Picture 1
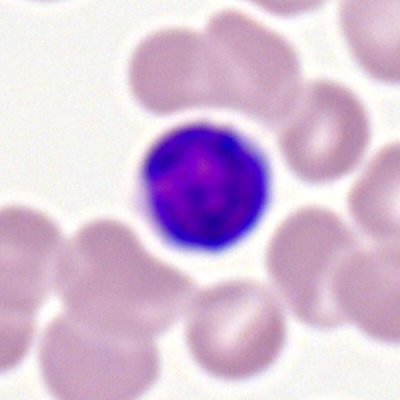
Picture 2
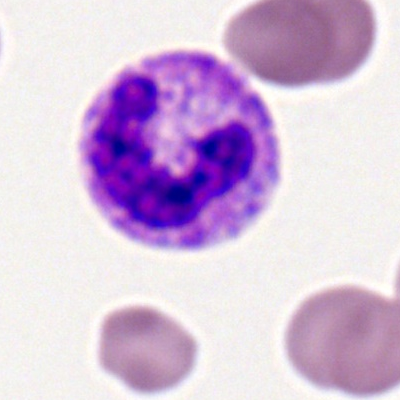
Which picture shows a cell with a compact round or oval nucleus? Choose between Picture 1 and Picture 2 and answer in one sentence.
In picture 1 the nucleus of the cell is a compact round or oval mass, not a band.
